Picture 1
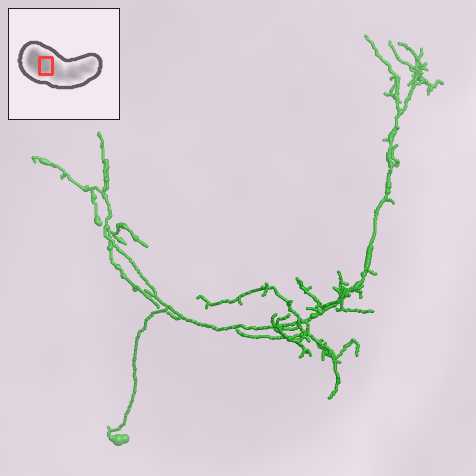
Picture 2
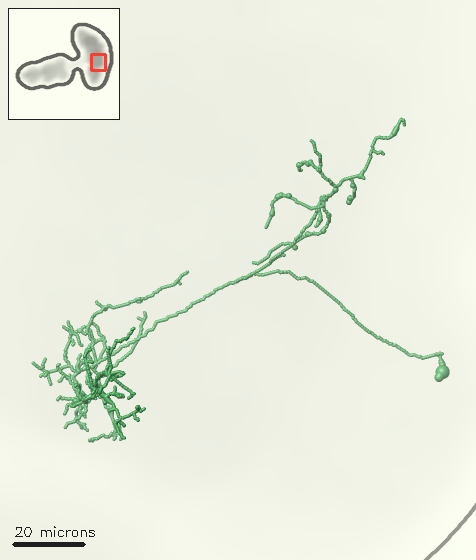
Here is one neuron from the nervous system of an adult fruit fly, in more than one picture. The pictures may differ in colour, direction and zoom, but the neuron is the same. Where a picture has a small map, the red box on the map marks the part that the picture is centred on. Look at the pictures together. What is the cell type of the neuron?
WEDPN7C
